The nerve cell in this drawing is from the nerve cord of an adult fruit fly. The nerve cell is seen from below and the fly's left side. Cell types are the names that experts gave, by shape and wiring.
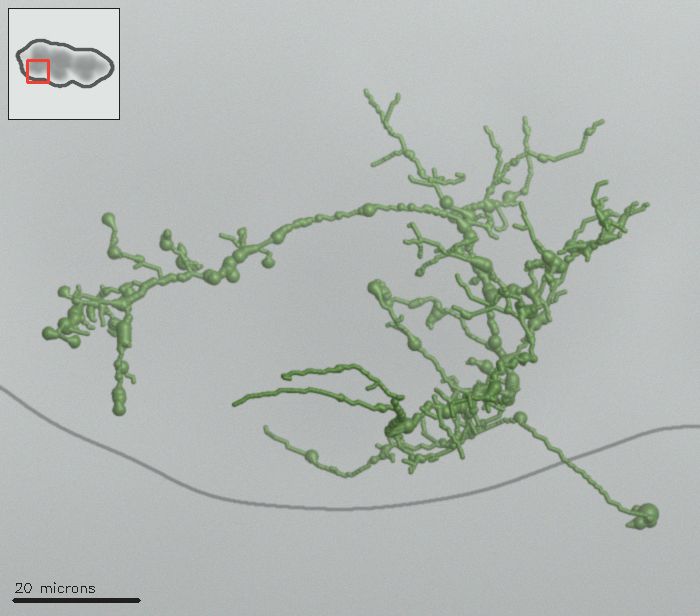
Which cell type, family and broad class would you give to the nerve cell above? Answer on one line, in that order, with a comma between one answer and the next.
IN21A079, hemilineage 21A, nerve-cord intrinsic neuron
